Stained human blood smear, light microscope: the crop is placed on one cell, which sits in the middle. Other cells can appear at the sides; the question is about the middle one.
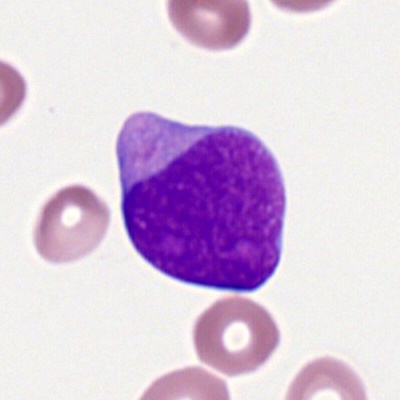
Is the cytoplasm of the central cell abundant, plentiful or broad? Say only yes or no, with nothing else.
No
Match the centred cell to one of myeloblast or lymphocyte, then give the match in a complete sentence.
Whatever else lies nearby, the middle cell is a myeloblast.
